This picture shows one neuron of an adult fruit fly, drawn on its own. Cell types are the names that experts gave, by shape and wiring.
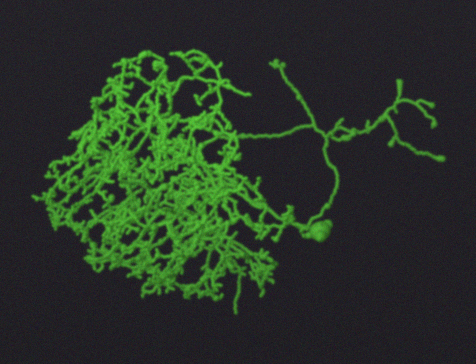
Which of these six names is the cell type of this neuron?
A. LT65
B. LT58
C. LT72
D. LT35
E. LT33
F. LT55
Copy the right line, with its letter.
A. LT65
